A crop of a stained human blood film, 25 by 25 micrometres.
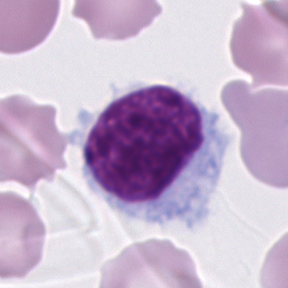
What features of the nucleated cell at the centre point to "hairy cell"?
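Start with the outline: it's ragged, with fine hair-like projections of cytoplasm all around.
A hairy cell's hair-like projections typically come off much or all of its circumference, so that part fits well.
The cell is about 13 micrometres across, and its cytoplasm is pale blue. The nucleus is oval, about 11 by 9 micrometres, with no indentation or lobes, and it fills about 60% of the cell's area. It lies toward the upper left of the cell. Its chromatin is moderately clumped in a patchy pattern.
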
